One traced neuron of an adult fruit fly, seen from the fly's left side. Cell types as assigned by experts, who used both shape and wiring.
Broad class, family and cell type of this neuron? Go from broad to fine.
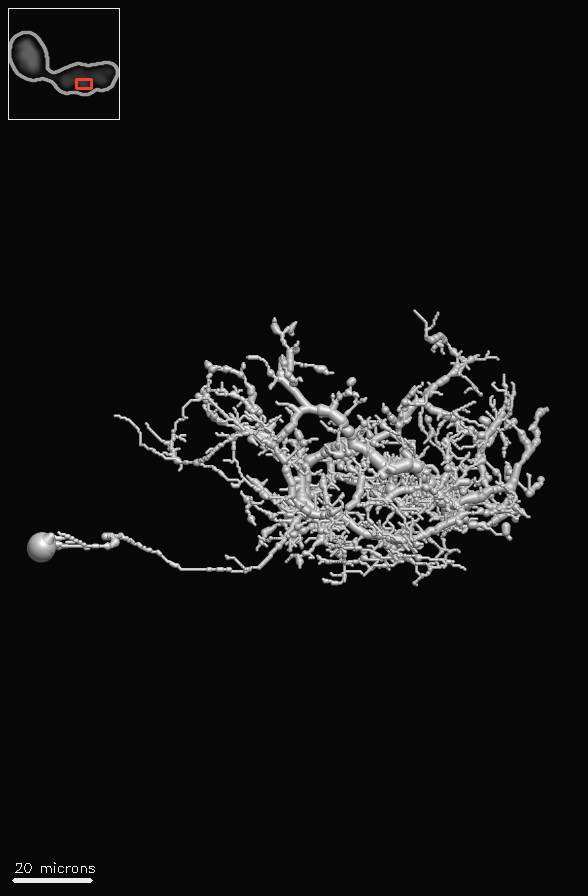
nerve-cord intrinsic neuron; hemilineage 13B; IN13B010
